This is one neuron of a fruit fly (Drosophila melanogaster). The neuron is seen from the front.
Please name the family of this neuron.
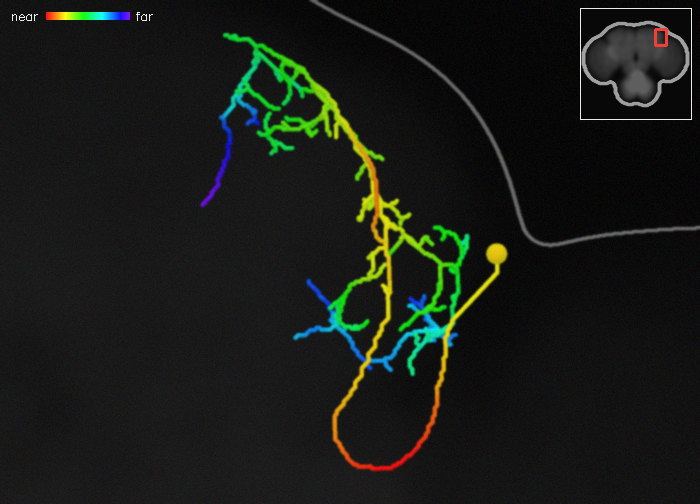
hemilineage LHl1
